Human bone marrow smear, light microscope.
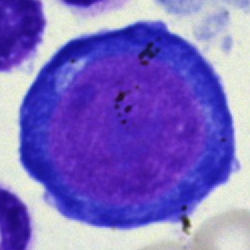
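Proerythroblast: the cell in the middle of a stained human bone marrow smear. First, its chromatin is fine and evenly spread. Second, the cytoplasm is deep blue and forms a rim around the whole nucleus. Third, a paler zone lies in that cytoplasm at the upper left of the nucleus.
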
